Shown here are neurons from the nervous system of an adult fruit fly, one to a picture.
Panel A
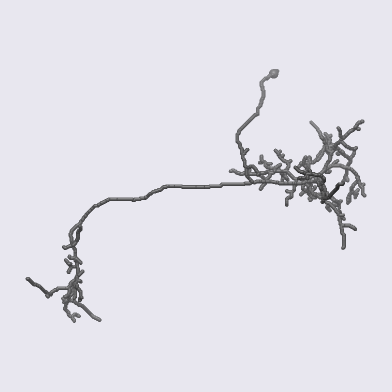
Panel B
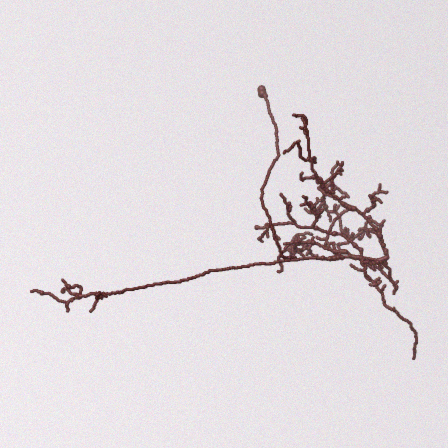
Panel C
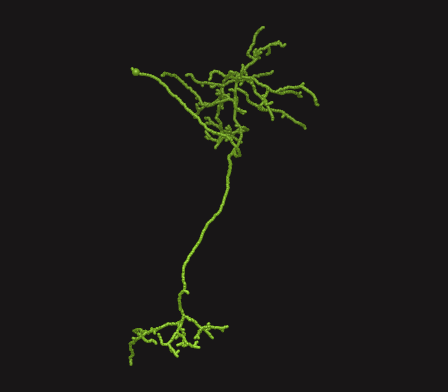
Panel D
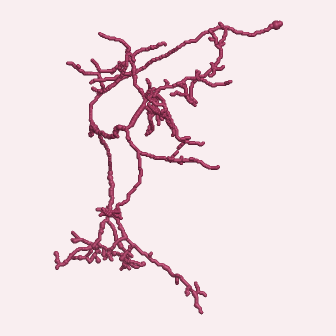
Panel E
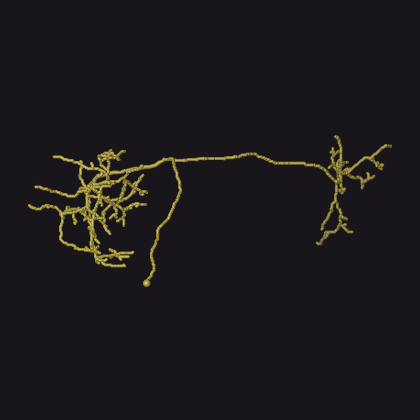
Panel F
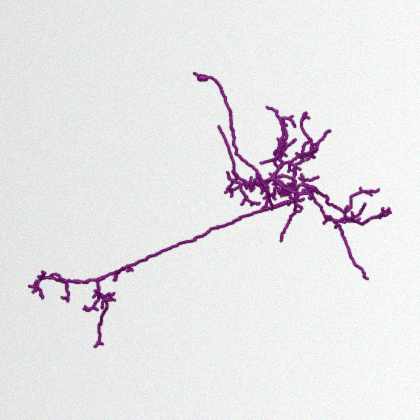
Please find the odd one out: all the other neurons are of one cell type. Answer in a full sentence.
The neuron in panel B is of another cell type than the rest.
